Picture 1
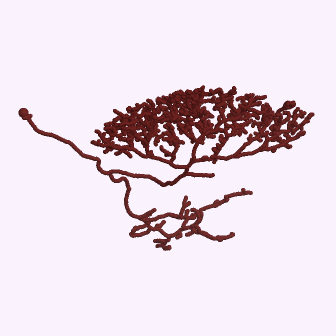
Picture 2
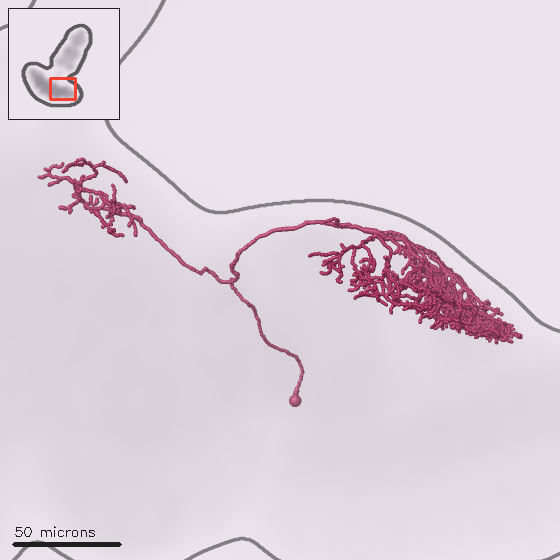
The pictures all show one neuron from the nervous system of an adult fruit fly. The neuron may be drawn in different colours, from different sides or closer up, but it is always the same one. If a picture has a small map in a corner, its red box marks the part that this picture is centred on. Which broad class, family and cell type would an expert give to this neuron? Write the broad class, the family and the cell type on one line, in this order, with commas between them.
visual projection neuron, LPT, LPT28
